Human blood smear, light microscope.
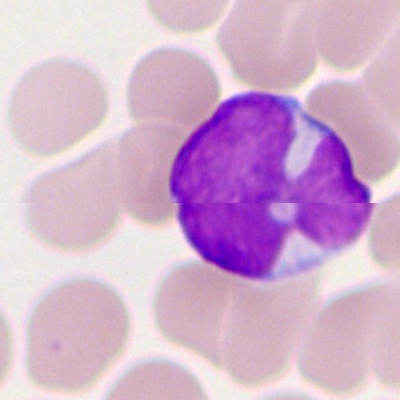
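Myeloblast, central cell, stained blood smear. The outline is roughly round, and the nucleus fills most of the cell. A scant rim of pale blue cytoplasm is seen mainly at the right edge, with no granules in it.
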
